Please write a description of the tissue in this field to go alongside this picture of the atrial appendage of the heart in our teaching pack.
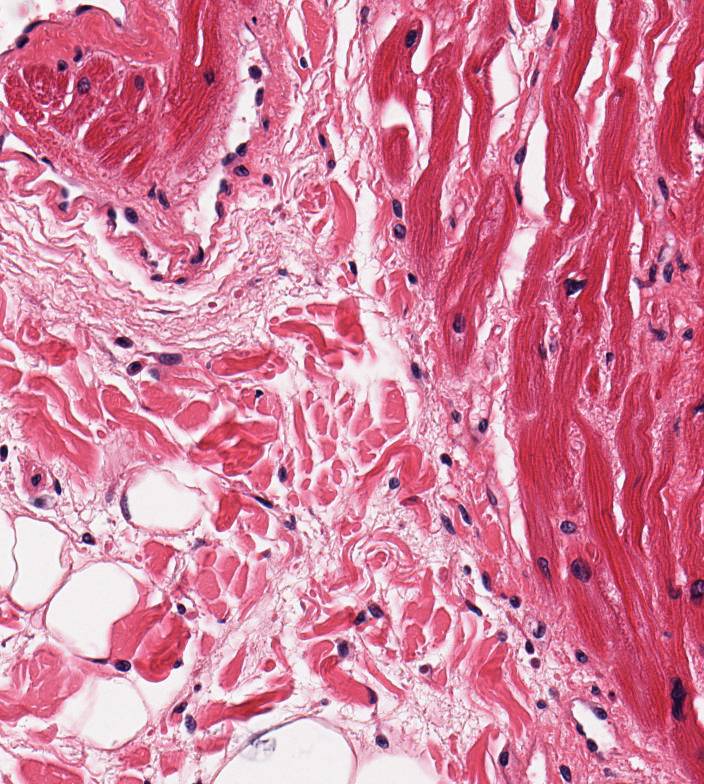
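On the right, long, deeply eosinophilic muscle fibres fill the field, while looser tissue sits to the left. The nuclei of those fibres look elongated, and they lie within the fibres. Between the bundles there's pale, loose, finely fibrillar connective tissue, with small dark nuclei scattered through it. And at the lower left, a few fat cells show up as clear, rounded empty spaces.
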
